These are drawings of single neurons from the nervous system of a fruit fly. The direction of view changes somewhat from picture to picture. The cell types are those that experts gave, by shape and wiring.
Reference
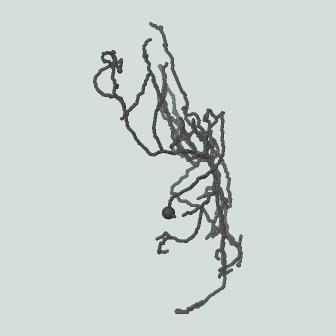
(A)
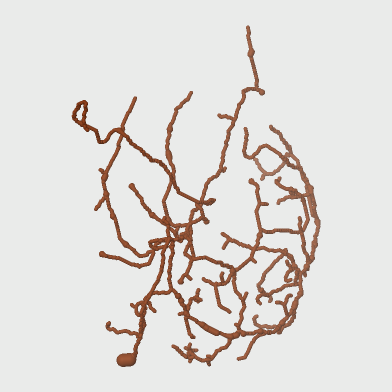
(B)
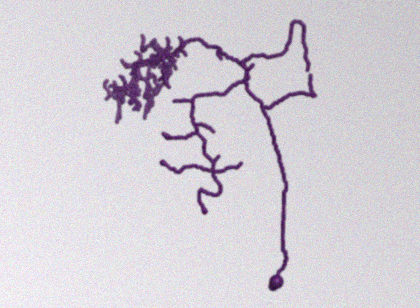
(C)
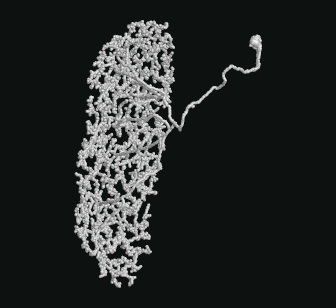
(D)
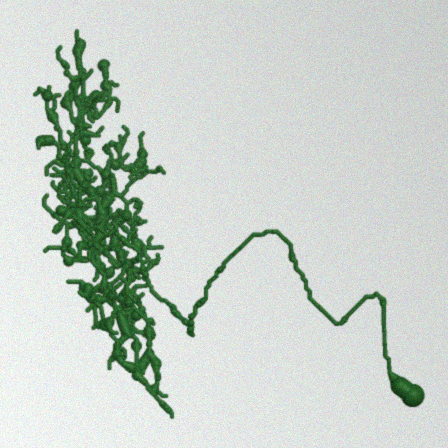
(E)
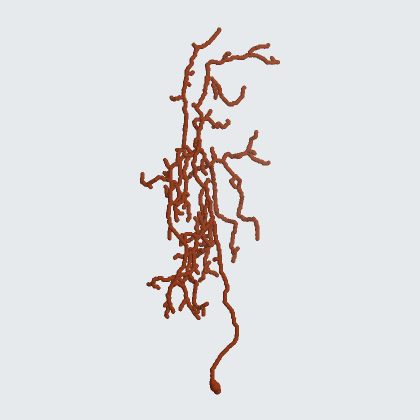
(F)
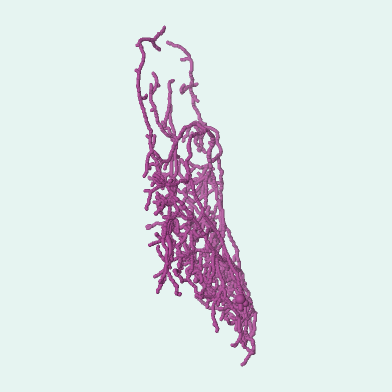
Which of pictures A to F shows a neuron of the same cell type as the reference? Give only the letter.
A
